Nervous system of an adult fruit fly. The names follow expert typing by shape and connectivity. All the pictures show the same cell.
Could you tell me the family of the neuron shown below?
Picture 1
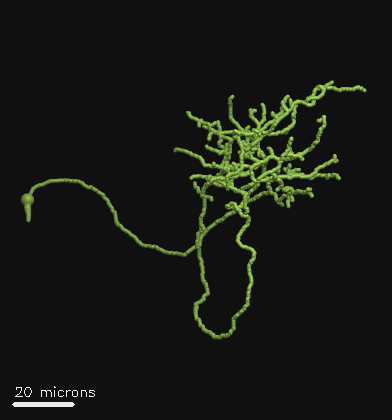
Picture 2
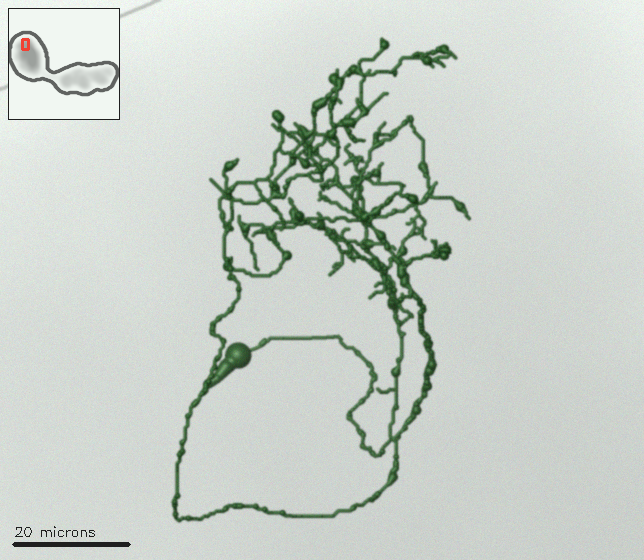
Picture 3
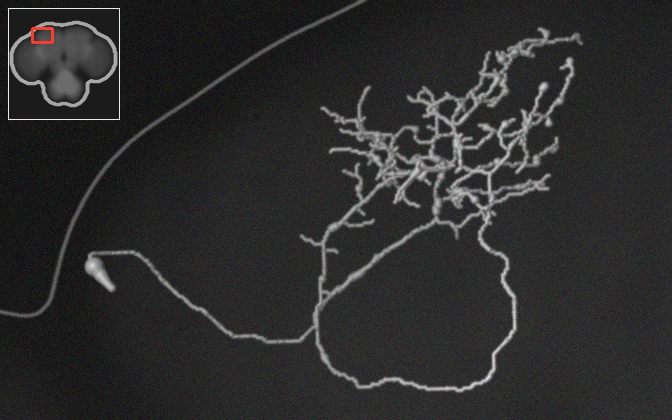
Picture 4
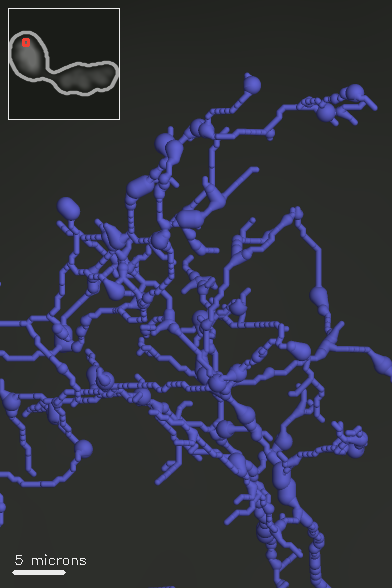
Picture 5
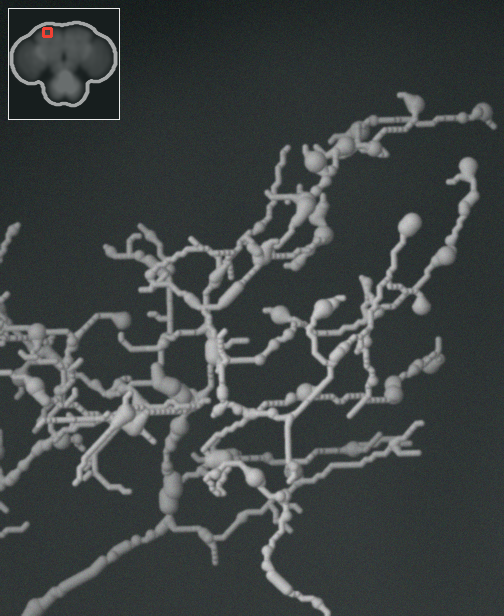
hemilineage SLPal2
